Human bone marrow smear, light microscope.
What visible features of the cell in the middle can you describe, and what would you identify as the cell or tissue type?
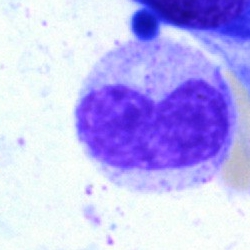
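A bean-shaped nucleus, notched along its upper edge, is present. Its chromatin is coarse and clumped, with paler patches between darker areas. Pale lilac-grey cytoplasm forms a wider band above the nucleus than below it and contains scattered fine pinkish-purple granules. Identification: band neutrophil.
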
